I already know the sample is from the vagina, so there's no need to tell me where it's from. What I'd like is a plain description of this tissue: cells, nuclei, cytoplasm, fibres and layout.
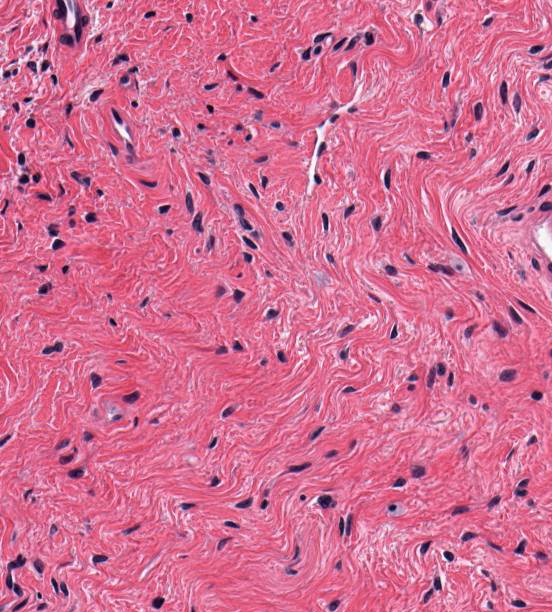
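Wavy collagen bundles run in interlacing, swirling directions across the field. Scattered spindle cells have dark, elongated nuclei, many tapered or gently wavy. Their cytoplasm cannot be distinguished from the surrounding collagen. The nuclei are spread fairly evenly through the stroma, without dense clusters or sheets.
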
